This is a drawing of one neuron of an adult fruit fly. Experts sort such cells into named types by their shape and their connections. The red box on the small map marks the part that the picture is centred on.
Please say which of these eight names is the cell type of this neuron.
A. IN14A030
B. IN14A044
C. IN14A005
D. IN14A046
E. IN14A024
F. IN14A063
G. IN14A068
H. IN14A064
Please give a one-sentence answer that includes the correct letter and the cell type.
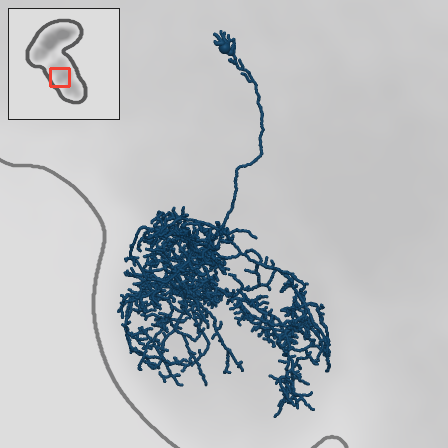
The cell type of the neuron is IN14A005, listed as option C.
